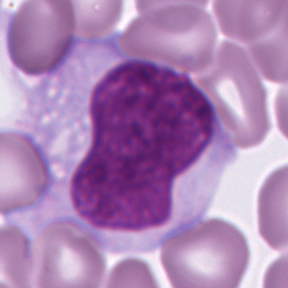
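Monocyte: the cell at the centre of the field. Its nucleus is indented into a bean or peanut shape, and the chromatin is fine and lacy rather than coarsely clumped. Small pale vacuoles are scattered in the cytoplasm on the left. The outline of the cell is irregular rather than round.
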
